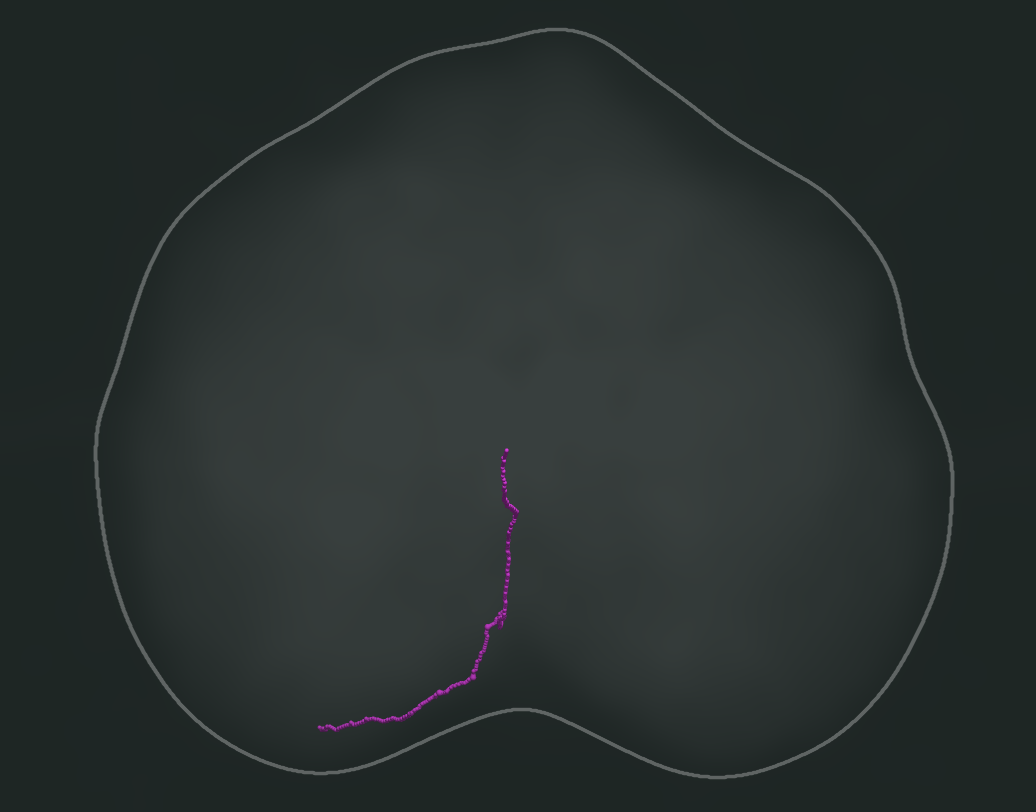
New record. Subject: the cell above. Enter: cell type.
LgAG1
